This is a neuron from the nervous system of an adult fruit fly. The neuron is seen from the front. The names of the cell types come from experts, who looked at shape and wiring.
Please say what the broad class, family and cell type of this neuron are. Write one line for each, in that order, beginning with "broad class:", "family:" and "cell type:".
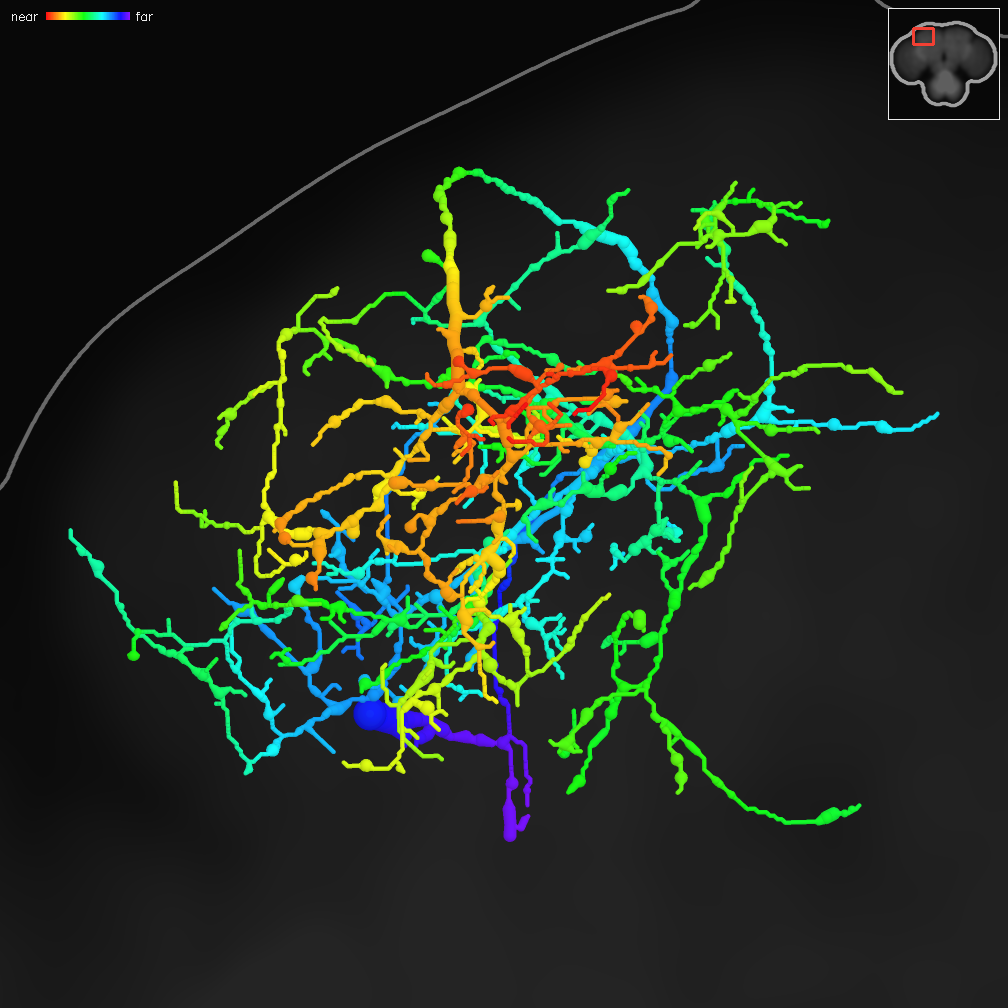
broad class: central-brain intrinsic neuron
family: LHPV
cell type: LHPV4l1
